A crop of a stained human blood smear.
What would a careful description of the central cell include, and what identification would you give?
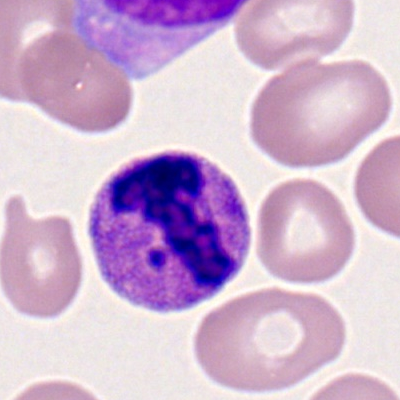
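Outline round, smooth. Nucleus a bent, irregular band, running from upper left of cell towards lower right. Cytoplasm filled with fine, evenly spread granules; no vacuoles. Cell: segmented neutrophil.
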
